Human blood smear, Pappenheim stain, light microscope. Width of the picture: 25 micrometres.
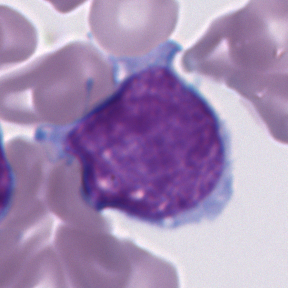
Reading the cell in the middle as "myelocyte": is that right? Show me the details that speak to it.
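What settles it for me is the nucleus filling nearly the whole cell, with the pale blue cytoplasm reduced to a narrow rim that shows no granules. So I'd call this a myeloblast rather than a myelocyte.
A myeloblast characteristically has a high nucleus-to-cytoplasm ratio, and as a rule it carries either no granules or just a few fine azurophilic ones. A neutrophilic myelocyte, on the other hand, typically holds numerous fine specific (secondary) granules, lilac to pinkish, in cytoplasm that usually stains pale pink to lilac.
The granule-free cytoplasm here, and its pale blue colour, therefore count against myelocyte. The nucleus measures about 14 micrometres across, and a few small pale spots lie in its lower half. At the top and on the left, pale blue tags of cytoplasm extend out between the neighbouring red cells.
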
